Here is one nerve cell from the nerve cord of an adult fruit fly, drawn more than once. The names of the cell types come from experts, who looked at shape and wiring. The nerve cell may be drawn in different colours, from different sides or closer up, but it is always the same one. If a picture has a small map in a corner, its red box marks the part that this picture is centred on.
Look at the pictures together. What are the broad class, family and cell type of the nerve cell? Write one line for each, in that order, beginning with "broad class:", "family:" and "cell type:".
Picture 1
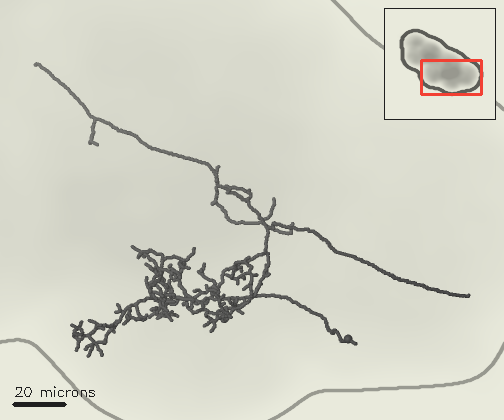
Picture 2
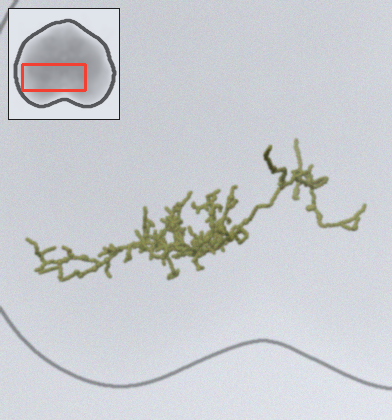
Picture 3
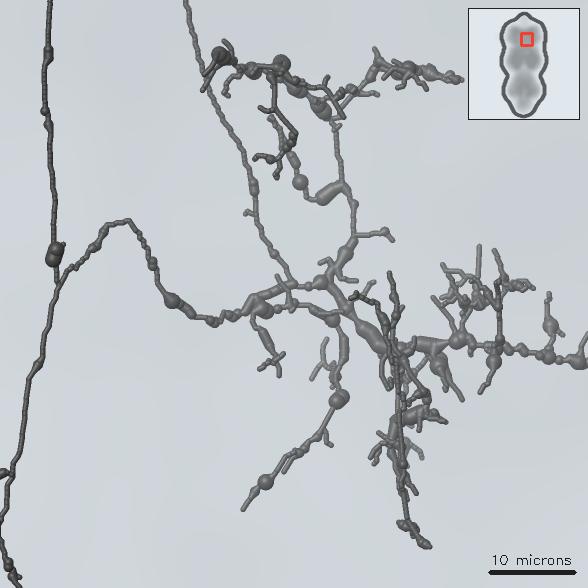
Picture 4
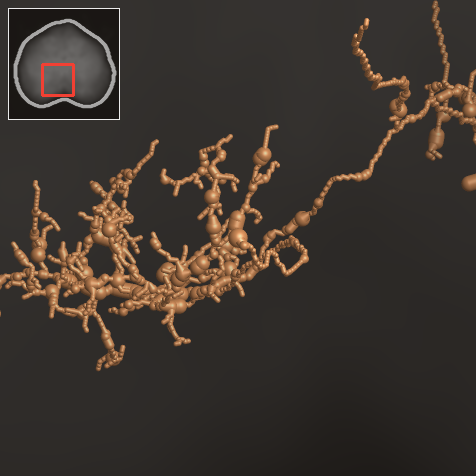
broad class: ascending neuron
family: hemilineage 10B
cell type: AN10B039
